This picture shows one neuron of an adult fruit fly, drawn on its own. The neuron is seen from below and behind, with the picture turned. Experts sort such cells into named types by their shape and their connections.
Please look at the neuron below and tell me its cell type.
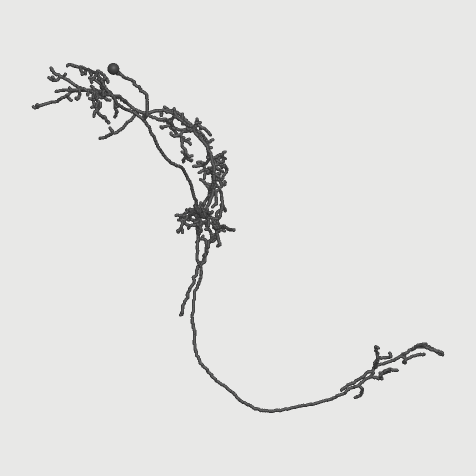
LHPV5e2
